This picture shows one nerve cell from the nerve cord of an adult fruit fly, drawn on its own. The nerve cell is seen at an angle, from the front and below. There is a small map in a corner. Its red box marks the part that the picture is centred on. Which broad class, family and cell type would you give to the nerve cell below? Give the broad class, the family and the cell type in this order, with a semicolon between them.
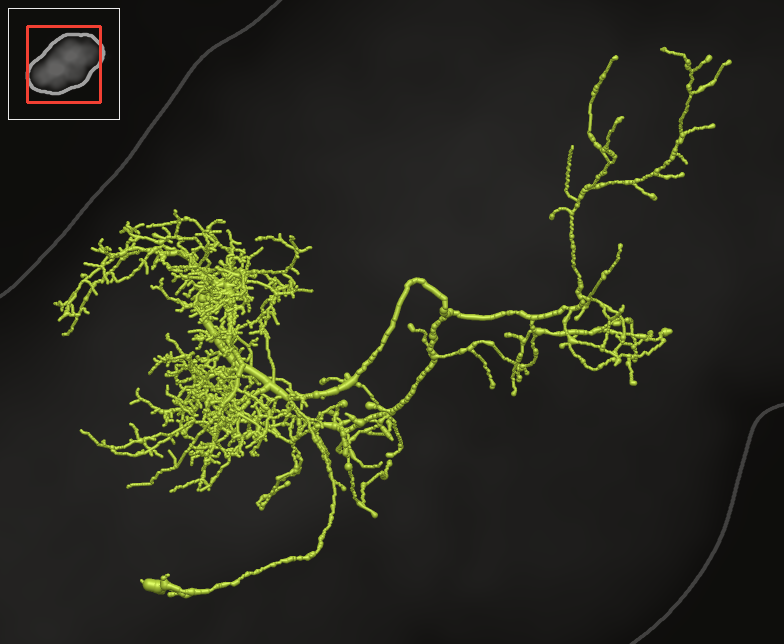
nerve-cord intrinsic neuron; hemilineage 06B; IN06B015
